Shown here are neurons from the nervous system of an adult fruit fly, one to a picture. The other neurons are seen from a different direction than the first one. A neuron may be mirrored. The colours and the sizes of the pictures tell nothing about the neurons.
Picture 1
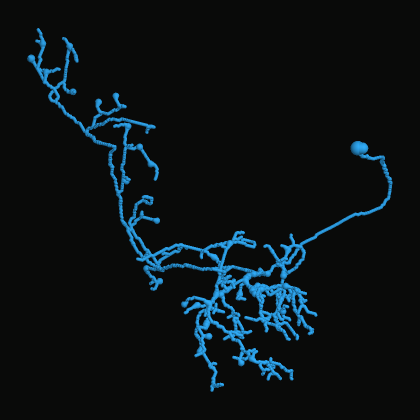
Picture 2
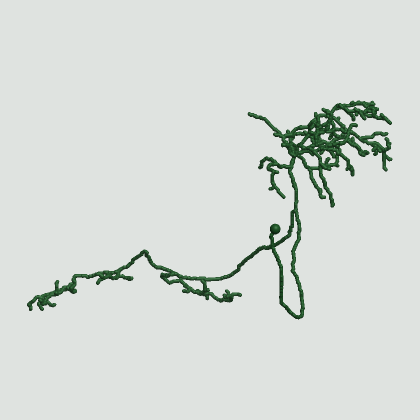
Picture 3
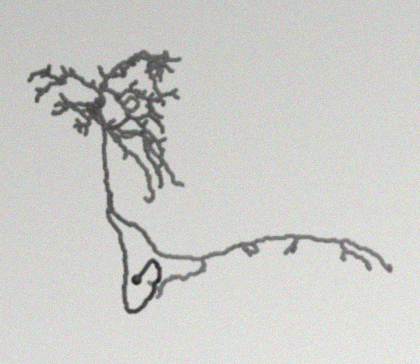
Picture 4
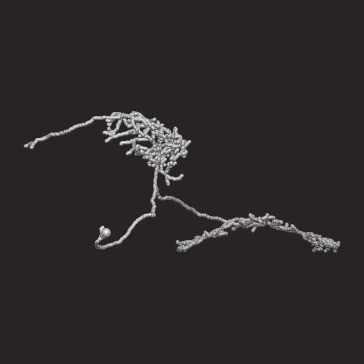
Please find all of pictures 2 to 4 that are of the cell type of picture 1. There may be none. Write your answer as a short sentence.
Picture 2 is of the same cell type.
